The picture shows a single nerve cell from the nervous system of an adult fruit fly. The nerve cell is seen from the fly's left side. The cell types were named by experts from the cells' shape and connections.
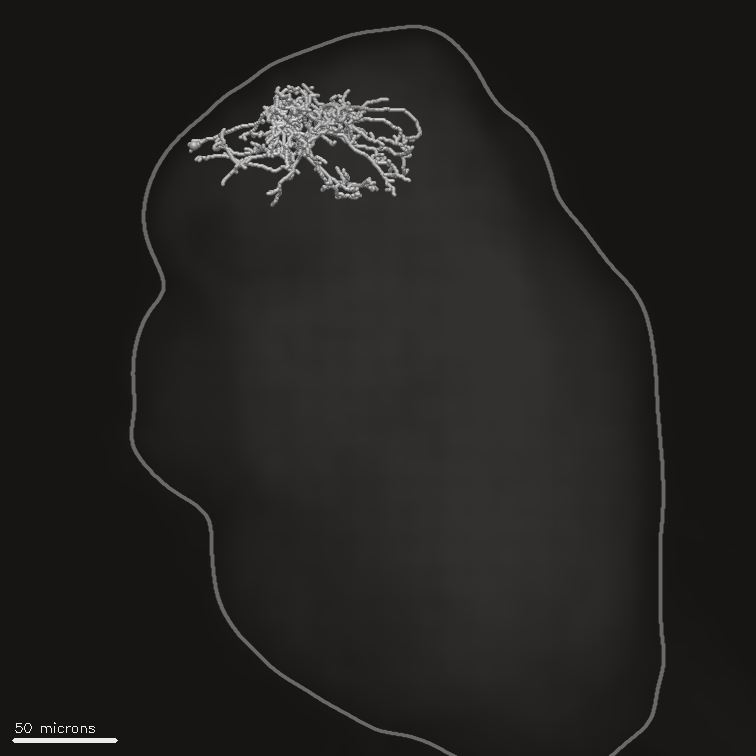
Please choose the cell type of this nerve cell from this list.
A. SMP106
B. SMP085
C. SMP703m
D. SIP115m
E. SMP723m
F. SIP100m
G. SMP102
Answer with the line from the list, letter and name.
B. SMP085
